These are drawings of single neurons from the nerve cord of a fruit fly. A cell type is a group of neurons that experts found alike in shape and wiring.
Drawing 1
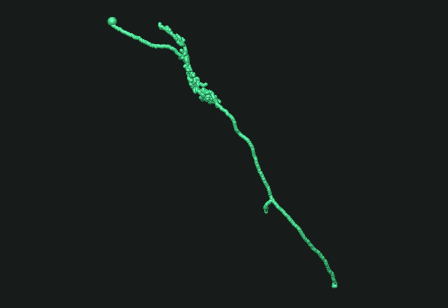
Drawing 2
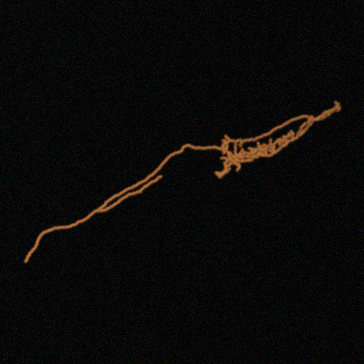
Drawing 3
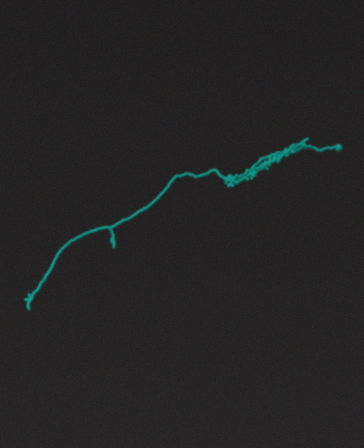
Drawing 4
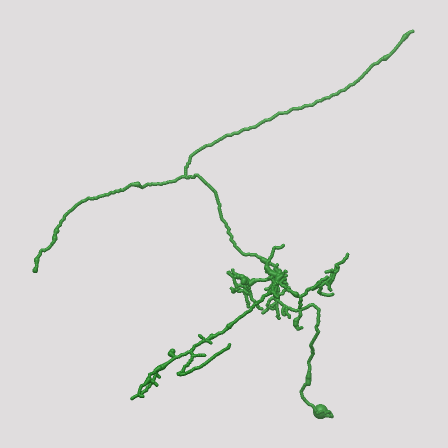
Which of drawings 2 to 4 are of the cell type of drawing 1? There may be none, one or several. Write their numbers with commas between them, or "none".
2, 3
